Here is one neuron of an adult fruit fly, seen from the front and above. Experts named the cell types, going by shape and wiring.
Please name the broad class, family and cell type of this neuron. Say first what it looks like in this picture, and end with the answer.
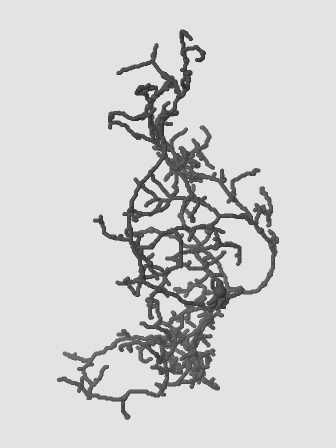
The picture shows dozens of branch ends. In this view it is taller than it is wide. It is a central-brain intrinsic neuron. The family is hemilineage VLPa1_lateral. It is of cell type AVLP305.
